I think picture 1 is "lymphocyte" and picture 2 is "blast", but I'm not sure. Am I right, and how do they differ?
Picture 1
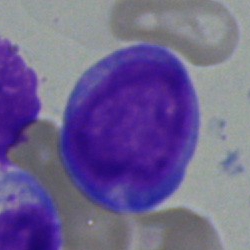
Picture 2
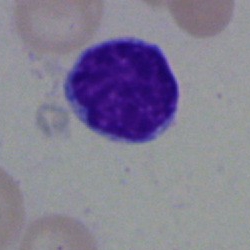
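The first picture shows a blast; the second, a lymphocyte. In both cells the cytoplasm is a thin rim without granules, though in the lymphocyte the rim is very thin and seen best at the lower left edge.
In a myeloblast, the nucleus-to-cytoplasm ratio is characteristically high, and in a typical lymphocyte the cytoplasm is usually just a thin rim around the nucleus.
The cytoplasm differs in colour: deep blue in the blast, pale blue in the lymphocyte.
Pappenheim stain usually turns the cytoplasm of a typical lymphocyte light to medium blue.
The chromatin differs in texture: finely textured without coarse dark clumps in the blast, dark purple and clumped with small paler spots between the clumps in the lymphocyte.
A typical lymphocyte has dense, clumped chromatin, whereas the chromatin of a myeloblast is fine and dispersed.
No distinct nucleolus can be seen in the lymphocyte nucleus. The outlines also differ: the blast is round to slightly oval and smooth, with no surface projections or blebs, while the lymphocyte is roughly round with a few slightly flattened sides.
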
